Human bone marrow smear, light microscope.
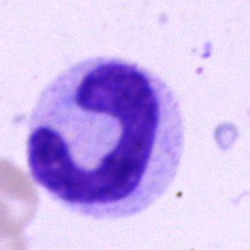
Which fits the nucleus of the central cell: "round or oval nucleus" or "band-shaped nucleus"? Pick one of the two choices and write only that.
Band-shaped nucleus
